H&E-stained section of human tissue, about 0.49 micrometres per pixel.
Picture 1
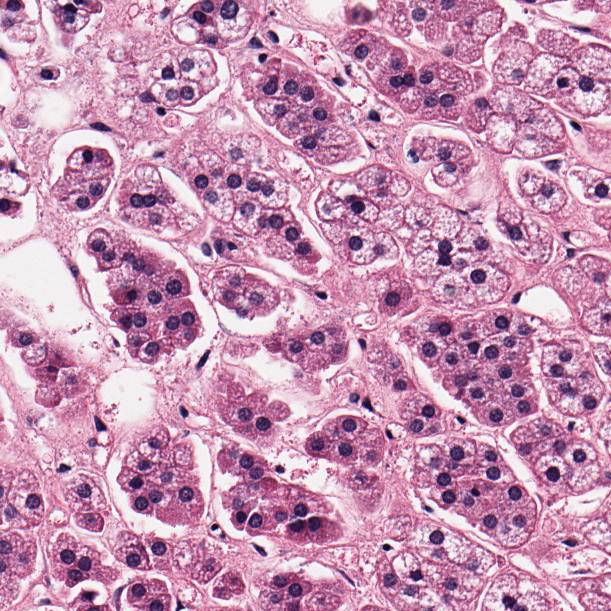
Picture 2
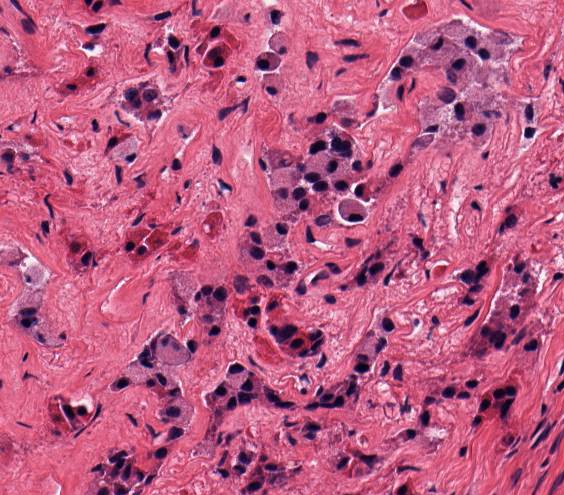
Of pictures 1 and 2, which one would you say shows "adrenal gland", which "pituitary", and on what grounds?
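My reading: adrenal gland in picture 1, pituitary in picture 2. In picture 1, polygonal cells with abundant cytoplasm lie in small rounded nests and short cords separated by thin partitions. Many have pale, finely vacuolated, foamy cytoplasm, others in darker nests denser pink-purple cytoplasm; the nuclei are round, dark, fairly uniform, mostly one per cell and central. In picture 2, many clustered cells have purplish-grey granular cytoplasm and round to oval dark nuclei, while scattered cells, at the left and lower left for instance, have deep red cytoplasm.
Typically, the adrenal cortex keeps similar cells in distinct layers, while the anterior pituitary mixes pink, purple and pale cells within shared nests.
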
